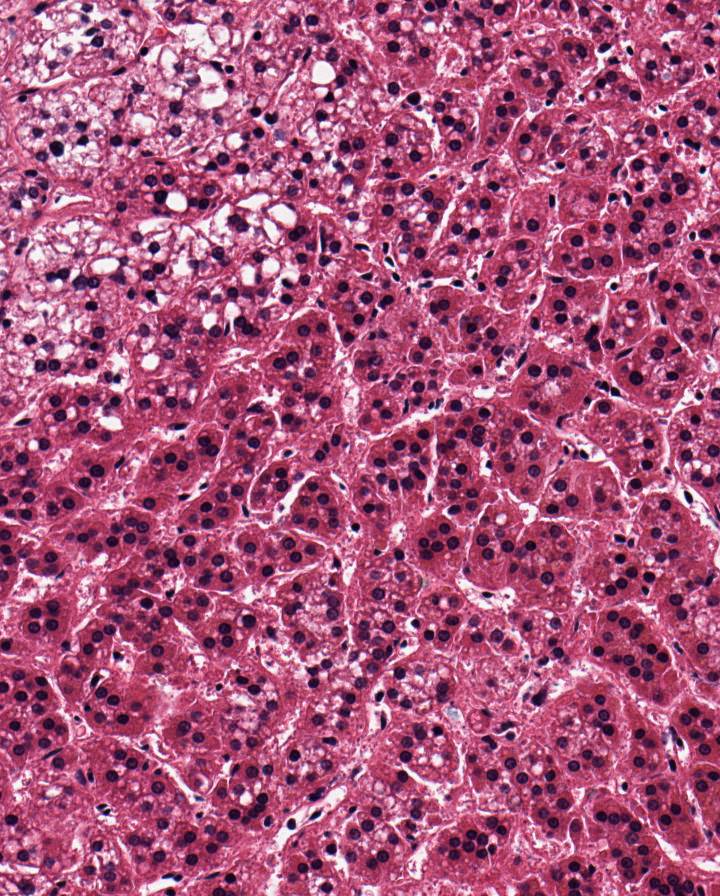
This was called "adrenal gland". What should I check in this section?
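Across this adrenal gland section, polygonal cells lie in rounded nests and short cords split by thin channels.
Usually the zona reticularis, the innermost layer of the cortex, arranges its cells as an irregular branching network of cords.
Here the cords are short, set among nests. Most cells have abundant eosinophilic, finely granular cytoplasm; nuclei are small, round, dark and fairly uniform, mostly one per cell. The odd corner is the upper left, where the cytoplasm turns pale, foamy and vacuolated instead of pink.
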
